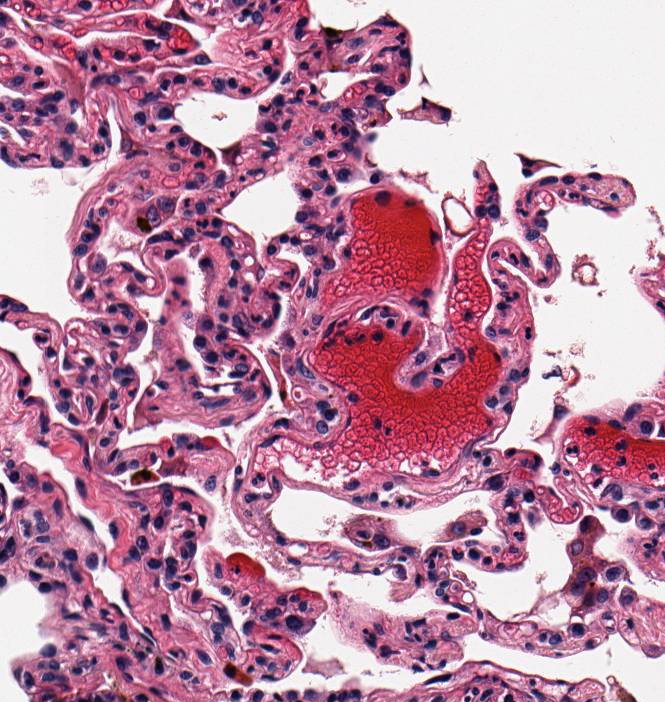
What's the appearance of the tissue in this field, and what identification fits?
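Thin, branching, interconnecting septa enclosing numerous empty white spaces make up the field. Centre-right: large irregular vessel packed with red blood cells. Right edge: second blood-filled vessel, cut by the margin. Few small dark brown granules within septa, mostly left side. Tissue: lung.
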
